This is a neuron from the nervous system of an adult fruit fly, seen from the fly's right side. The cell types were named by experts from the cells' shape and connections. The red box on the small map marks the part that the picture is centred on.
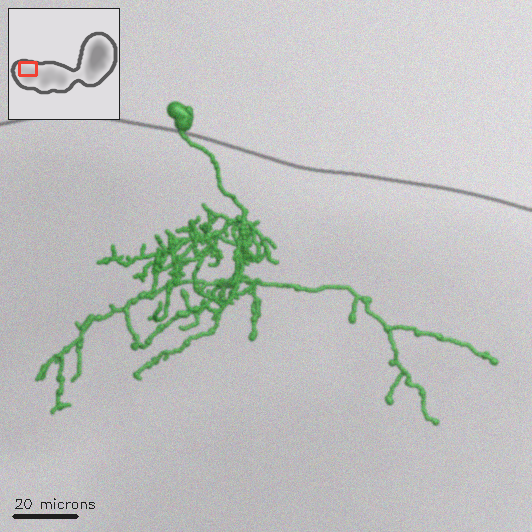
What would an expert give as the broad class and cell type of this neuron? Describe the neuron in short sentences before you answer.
By the scale bar it is about 150 microns wide in this view. Dozens of branch ends can be seen. It is a nerve-cord intrinsic neuron. The cell type is INXXX406.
